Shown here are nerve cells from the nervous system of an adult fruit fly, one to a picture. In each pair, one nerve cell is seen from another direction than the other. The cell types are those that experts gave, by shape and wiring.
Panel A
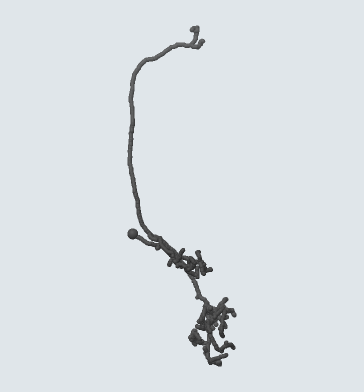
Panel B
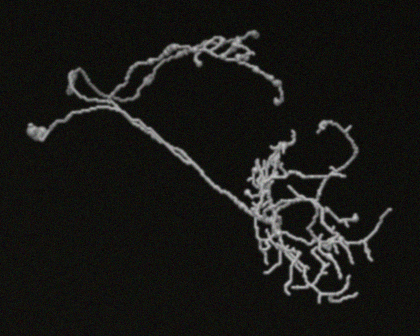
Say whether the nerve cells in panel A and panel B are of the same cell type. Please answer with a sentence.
They are of the same cell type.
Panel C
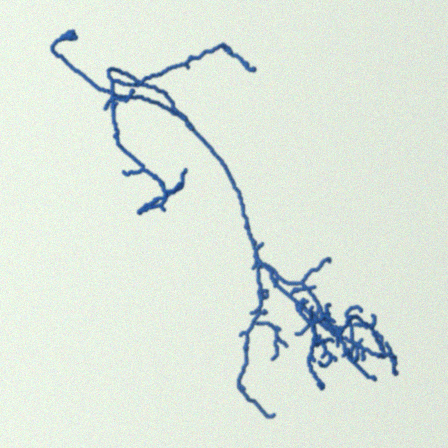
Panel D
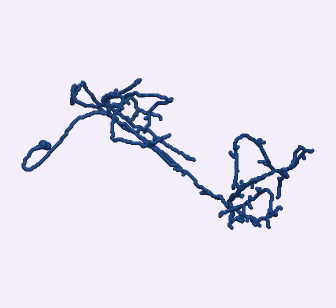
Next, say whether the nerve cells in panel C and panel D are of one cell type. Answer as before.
They are of the same cell type.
